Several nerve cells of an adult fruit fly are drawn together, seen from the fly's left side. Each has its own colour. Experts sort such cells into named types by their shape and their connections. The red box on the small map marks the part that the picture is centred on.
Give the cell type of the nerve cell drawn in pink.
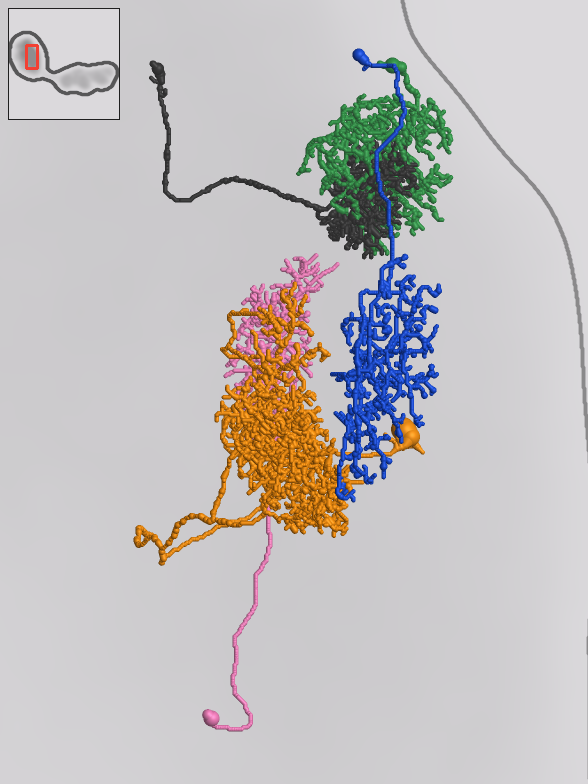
Pm1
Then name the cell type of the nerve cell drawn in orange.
MeLo9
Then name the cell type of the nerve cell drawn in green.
Pm2b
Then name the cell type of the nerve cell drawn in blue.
Pm2a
